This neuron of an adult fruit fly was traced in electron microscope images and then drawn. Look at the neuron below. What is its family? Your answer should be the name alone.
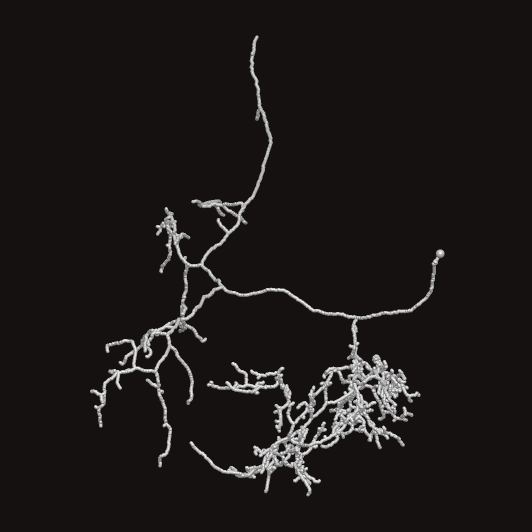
hemilineage 18B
